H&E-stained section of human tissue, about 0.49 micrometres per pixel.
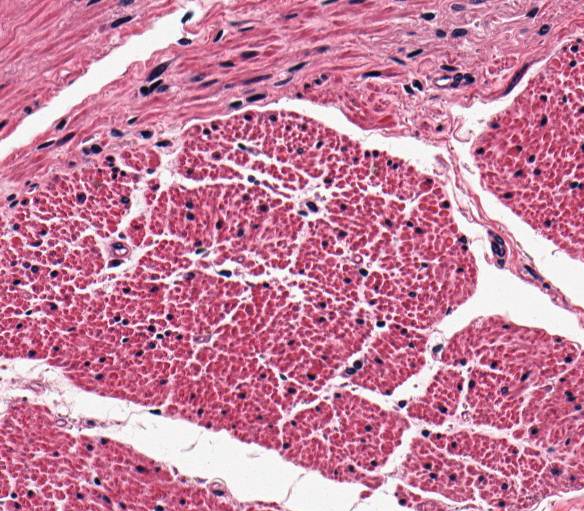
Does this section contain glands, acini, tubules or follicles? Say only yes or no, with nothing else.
No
